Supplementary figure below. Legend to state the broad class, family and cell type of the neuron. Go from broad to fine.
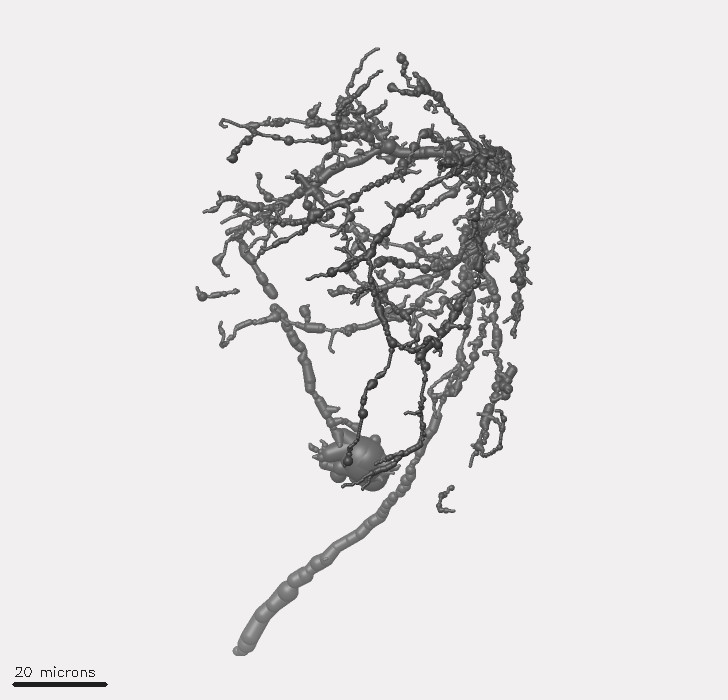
motor neuron of the nerve cord; hemilineage 20B.21B.22B; Sternal posterior rotator MN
